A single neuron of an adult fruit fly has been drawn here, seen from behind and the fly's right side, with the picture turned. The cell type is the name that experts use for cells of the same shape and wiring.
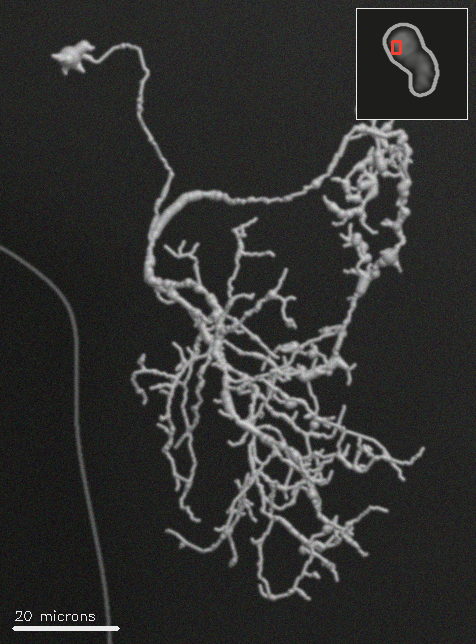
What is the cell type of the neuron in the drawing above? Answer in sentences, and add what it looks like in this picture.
Its cell type is SMP119. Its broad class is central-brain intrinsic neuron. By the scale bar it is about 110 microns tall in this view. As drawn here it is taller than it is wide.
